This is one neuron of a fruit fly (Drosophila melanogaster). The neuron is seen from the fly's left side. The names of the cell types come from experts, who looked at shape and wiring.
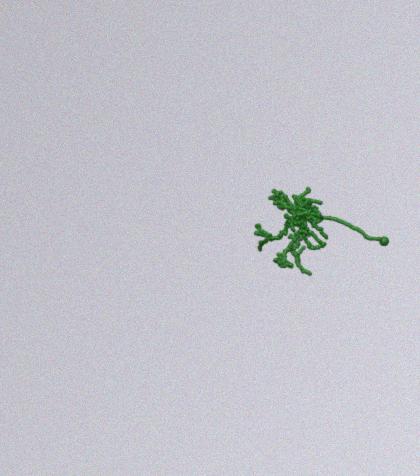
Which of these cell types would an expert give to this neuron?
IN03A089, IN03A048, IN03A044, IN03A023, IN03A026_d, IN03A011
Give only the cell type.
IN03A048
